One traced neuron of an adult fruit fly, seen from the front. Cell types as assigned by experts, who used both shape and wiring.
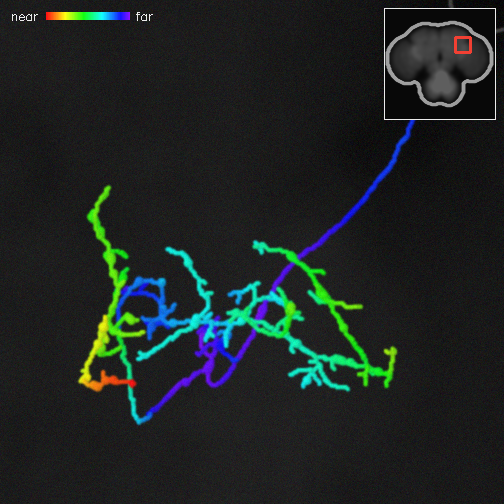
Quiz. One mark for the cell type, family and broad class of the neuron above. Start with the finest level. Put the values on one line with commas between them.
PVLP133, hemilineage VPNp1_medial, central-brain intrinsic neuron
